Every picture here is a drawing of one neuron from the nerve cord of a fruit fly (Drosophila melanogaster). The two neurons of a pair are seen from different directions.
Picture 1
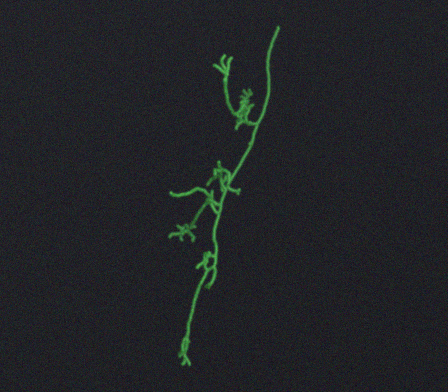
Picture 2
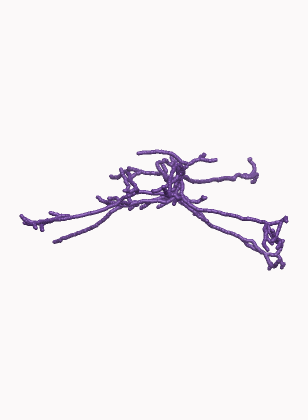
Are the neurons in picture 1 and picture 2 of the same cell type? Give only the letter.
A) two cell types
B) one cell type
B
